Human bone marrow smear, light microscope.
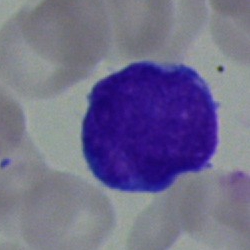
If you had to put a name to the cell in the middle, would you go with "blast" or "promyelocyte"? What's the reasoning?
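Blast, not promyelocyte. Nucleus fills almost the whole cell. Little or no cytoplasm can be told apart around it. Chromatin finely stippled with small paler spots, not coarsely clumped. Whole cell stains deep blue-violet.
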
